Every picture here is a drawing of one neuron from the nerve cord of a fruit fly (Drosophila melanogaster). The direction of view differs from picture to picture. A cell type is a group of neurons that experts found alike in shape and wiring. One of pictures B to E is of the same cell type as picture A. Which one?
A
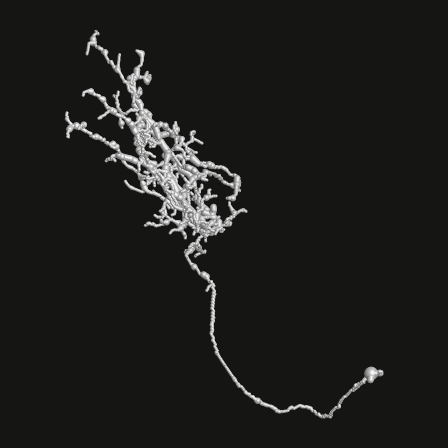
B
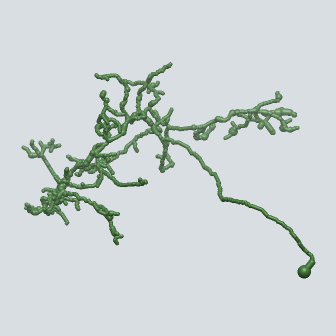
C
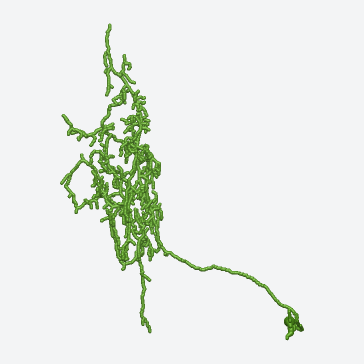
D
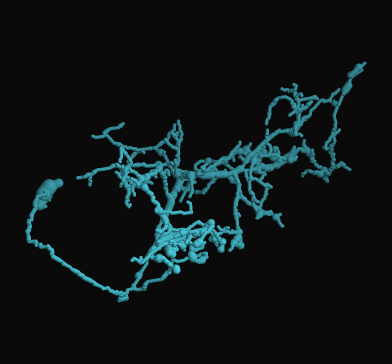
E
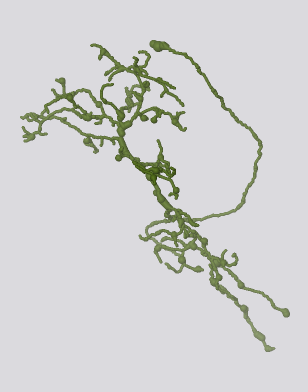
Picture C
